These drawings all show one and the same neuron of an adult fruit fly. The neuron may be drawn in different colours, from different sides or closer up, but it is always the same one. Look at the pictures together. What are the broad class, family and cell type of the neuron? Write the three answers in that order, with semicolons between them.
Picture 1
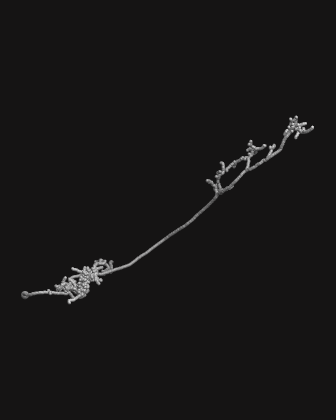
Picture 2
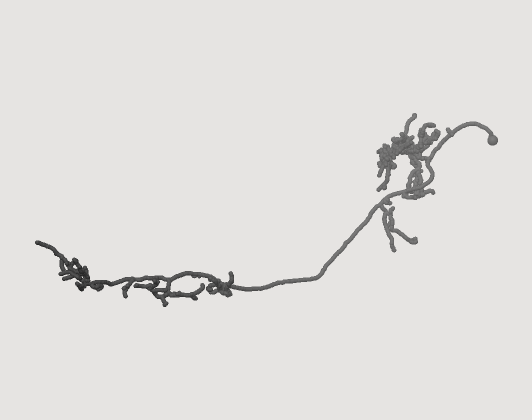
descending neuron; hemilineage WEDd1; DNae008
